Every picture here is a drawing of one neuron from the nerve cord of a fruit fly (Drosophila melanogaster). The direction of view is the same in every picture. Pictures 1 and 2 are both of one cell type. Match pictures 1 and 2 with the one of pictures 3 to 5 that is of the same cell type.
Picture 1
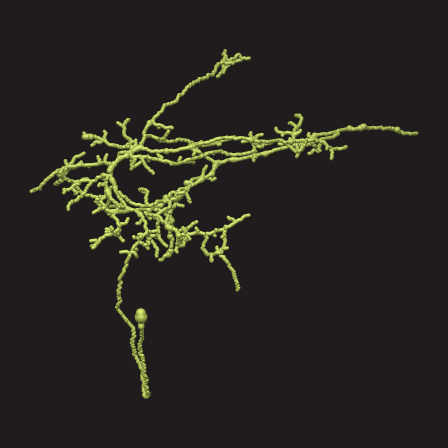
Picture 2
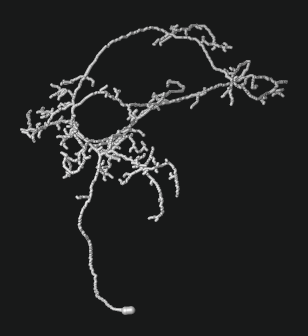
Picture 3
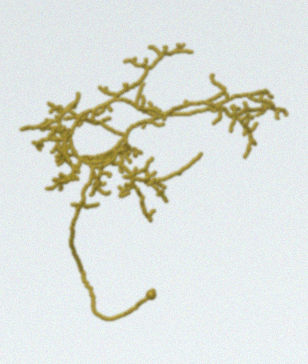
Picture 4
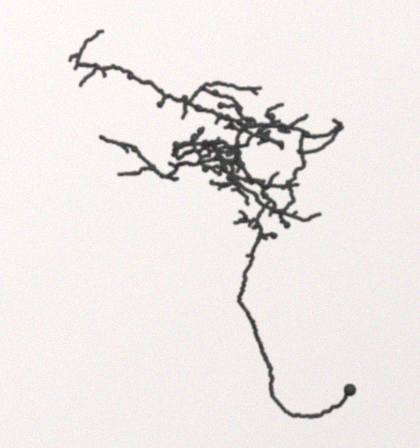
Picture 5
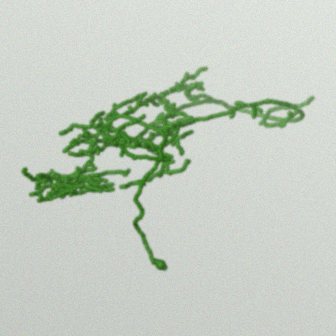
3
